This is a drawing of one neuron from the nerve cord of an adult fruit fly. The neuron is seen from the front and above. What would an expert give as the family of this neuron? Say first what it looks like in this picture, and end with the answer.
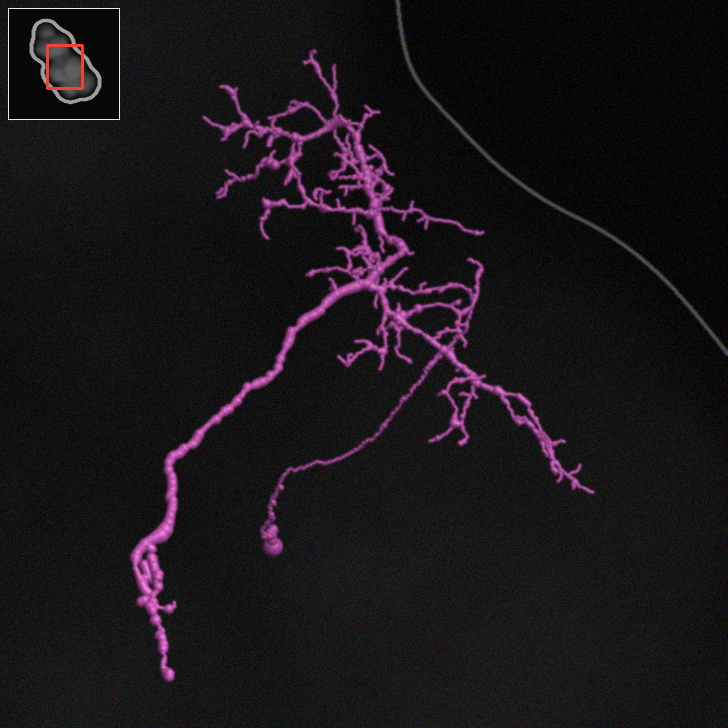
Dozens of branch ends can be seen. As drawn here it is taller than it is wide. This is a nerve-cord intrinsic neuron. Its family is hemilineage 06A.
